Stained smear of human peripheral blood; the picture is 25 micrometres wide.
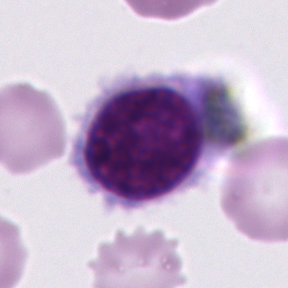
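Hairy cell. Nucleus fills most of the cell; narrow rim of pale blue cytoplasm. Chromatin dark purple, dense. Short fine projections stick out along the cell edge.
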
